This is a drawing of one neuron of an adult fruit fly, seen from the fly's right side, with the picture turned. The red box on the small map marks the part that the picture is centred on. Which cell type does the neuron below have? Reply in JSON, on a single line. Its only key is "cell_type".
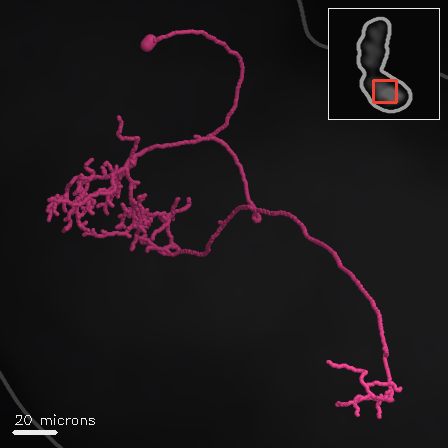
{"cell_type": "CB2491"}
